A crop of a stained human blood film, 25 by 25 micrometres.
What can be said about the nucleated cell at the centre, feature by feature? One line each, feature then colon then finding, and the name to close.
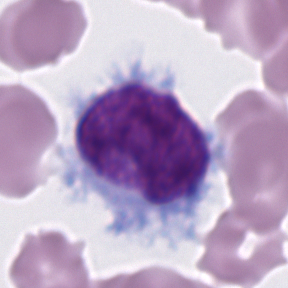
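Projections: fine, hair-like, all around the cell's edge
Cytoplasm: wider below the nucleus than above it
Nucleus: a single mass, no separate lobes, oval in outline
Nuclear size: about 12 by 9 micrometres
Chromatin: dark purple, fairly evenly textured, no large coarse blocks
Name: hairy cell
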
